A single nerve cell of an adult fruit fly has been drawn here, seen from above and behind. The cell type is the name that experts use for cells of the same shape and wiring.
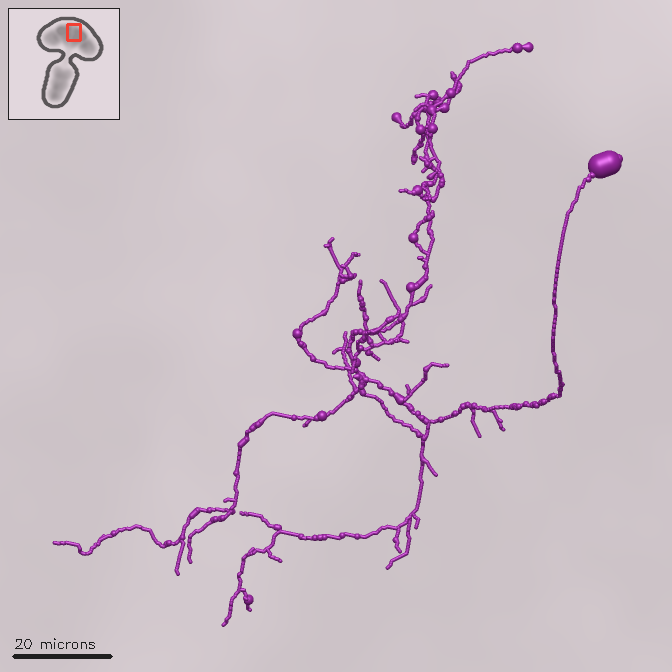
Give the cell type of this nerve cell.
SMP438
